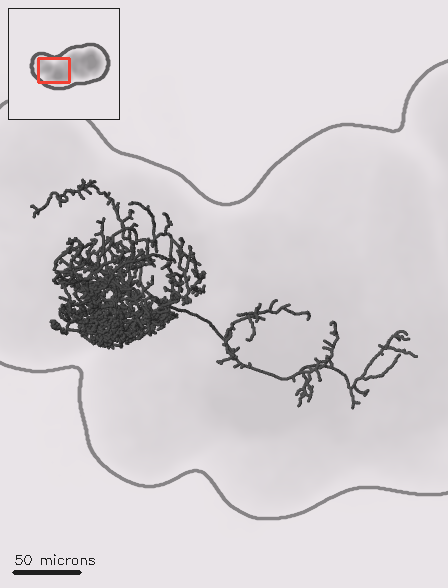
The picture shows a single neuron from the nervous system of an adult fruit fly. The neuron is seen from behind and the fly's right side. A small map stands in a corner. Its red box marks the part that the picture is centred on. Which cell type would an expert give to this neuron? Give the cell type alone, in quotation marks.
"IN04B001"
